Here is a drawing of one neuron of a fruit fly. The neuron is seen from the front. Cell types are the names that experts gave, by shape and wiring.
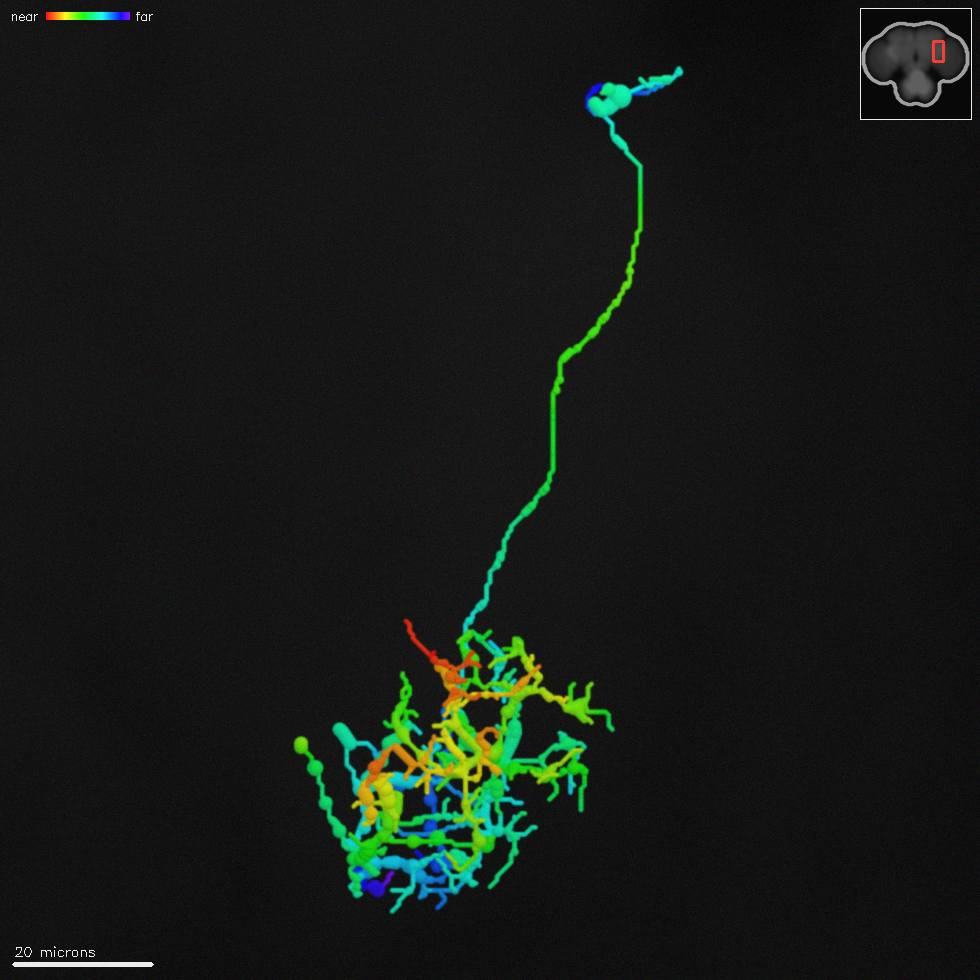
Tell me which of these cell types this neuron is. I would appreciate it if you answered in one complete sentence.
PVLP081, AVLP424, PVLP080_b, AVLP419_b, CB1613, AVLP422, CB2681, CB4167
To the cell type AVLP422 belongs this neuron.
